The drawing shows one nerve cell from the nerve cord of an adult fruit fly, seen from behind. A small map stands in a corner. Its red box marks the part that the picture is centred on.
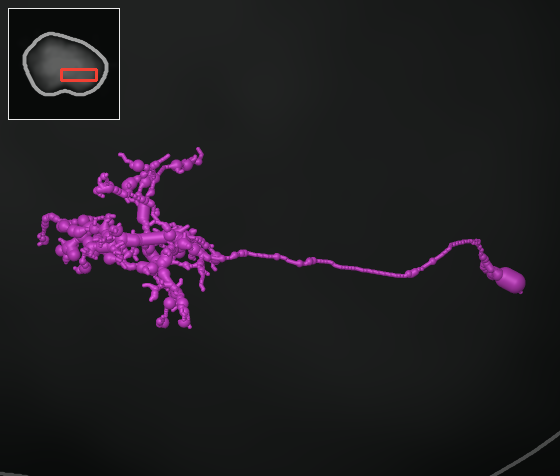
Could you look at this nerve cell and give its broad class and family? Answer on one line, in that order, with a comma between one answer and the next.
nerve-cord intrinsic neuron, hemilineage 09A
